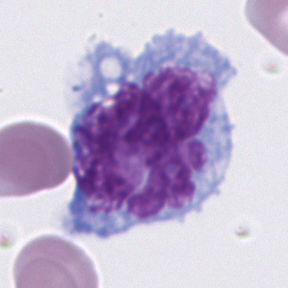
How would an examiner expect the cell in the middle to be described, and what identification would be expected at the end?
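Its outline is irregular, and the edge is frayed and ruffled. The nucleus is folded into several irregular lobes. At the upper left of the cytoplasm lies a round clear vacuole. No distinct granules are seen in the cytoplasm. This cell is a monocyte.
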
